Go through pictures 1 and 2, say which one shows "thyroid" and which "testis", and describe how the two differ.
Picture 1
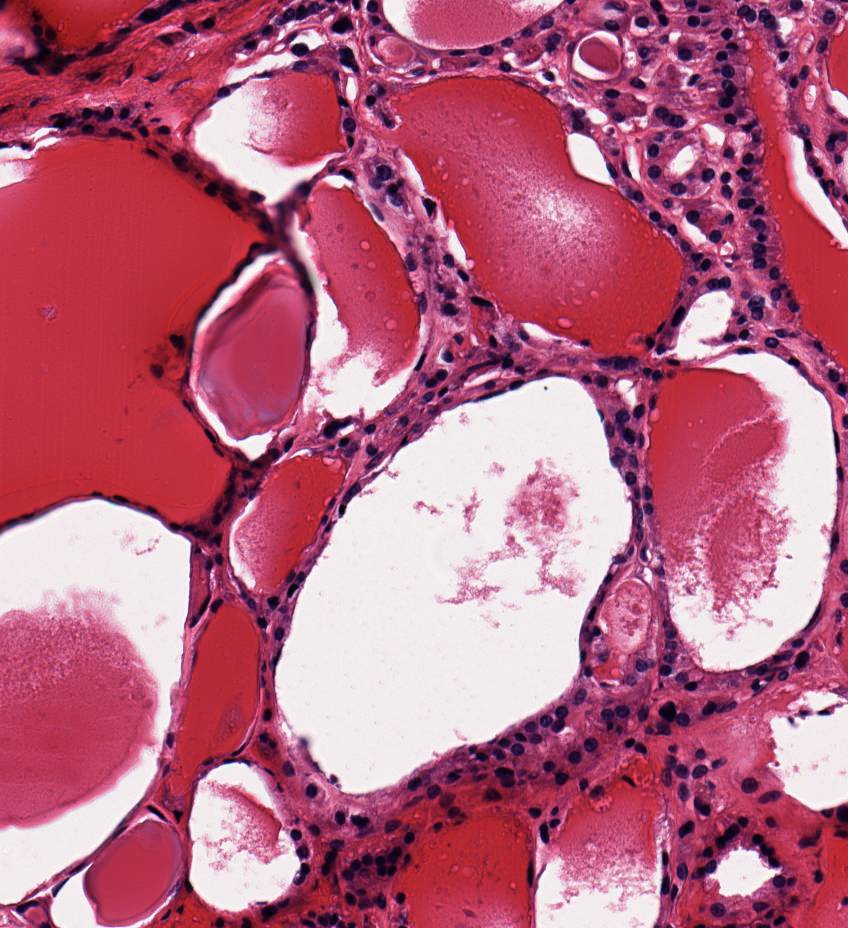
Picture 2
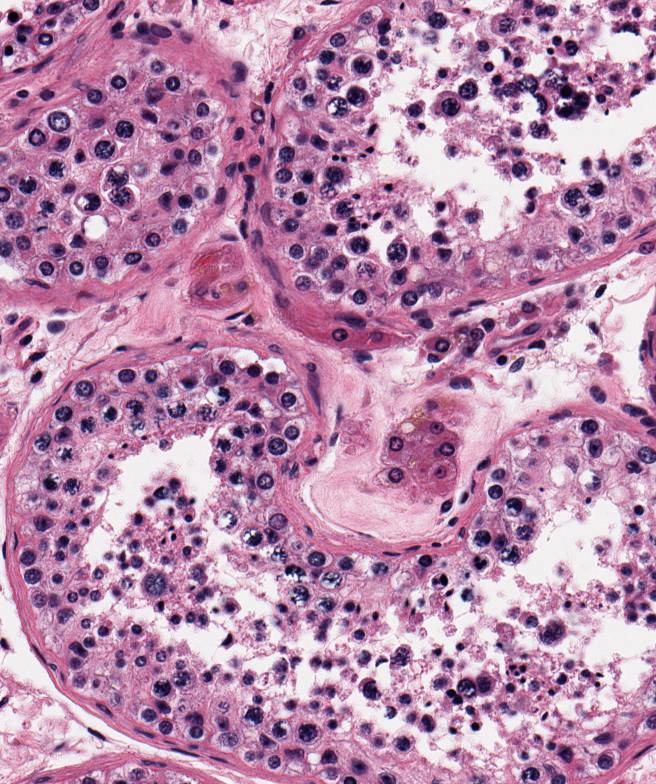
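Thyroid's picture 1, and testis is picture 2. In the thyroid most follicles hold homogeneous, deep pink-red colloid, each lined by a single layer of flattened to low cuboidal cells whose small, round, dark nuclei are evenly spaced. Smaller follicles crowd between the large ones in the upper right. The testis is several rounded tubules cut in cross or oblique section, separated by narrow strips of interstitium. They're lined by many layers of germ cells stacked from wall toward lumen; in the middle layers are spermatocytes with large round nuclei and coarse, clumped chromatin. Small clusters of Leydig cells with abundant pink cytoplasm and round nuclei sit in the interstitium near the centre.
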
